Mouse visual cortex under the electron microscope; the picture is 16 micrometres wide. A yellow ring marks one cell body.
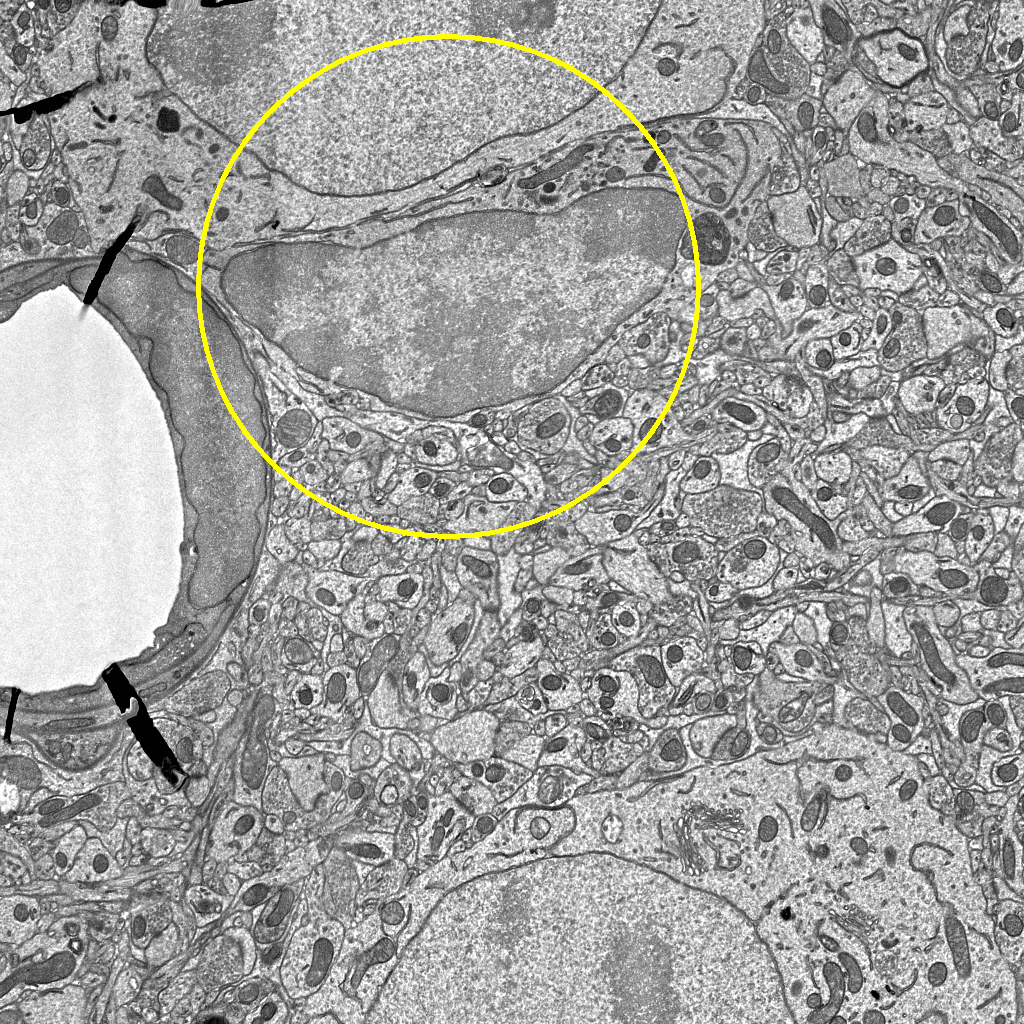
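Microglial cell in mouse visual cortex. Its nucleus is elongated, tapering at both ends, long axis running roughly left to right. The outline is smooth, without deep folds or indentations. Chromatin forms irregular dark patches scattered across the whole nucleus, between paler areas. This microglial cell nucleus is darker overall than the large pale one just above.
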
